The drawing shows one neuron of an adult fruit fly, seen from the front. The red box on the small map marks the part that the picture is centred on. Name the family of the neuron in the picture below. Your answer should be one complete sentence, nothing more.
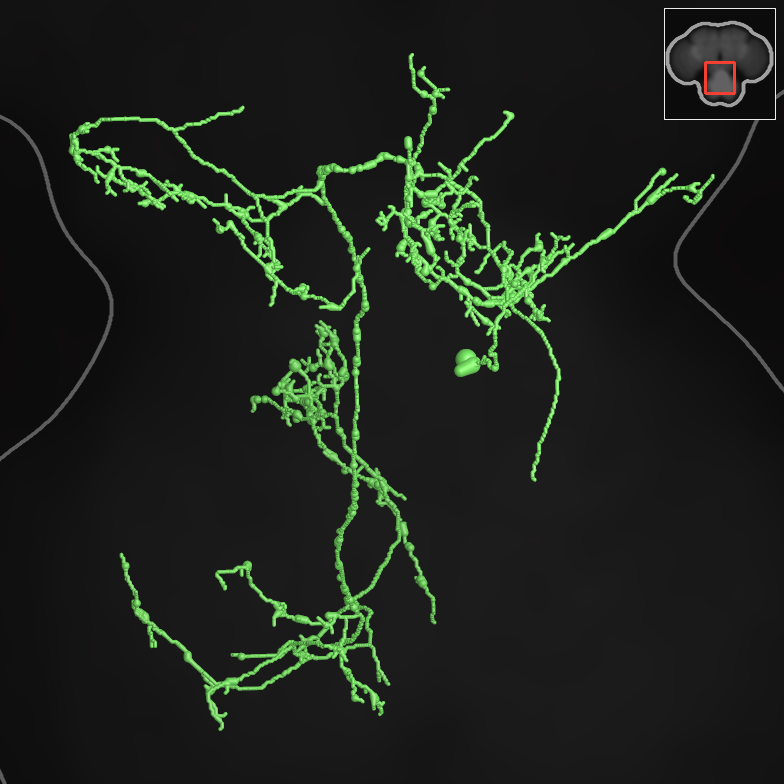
Under family DNg sits this neuron.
